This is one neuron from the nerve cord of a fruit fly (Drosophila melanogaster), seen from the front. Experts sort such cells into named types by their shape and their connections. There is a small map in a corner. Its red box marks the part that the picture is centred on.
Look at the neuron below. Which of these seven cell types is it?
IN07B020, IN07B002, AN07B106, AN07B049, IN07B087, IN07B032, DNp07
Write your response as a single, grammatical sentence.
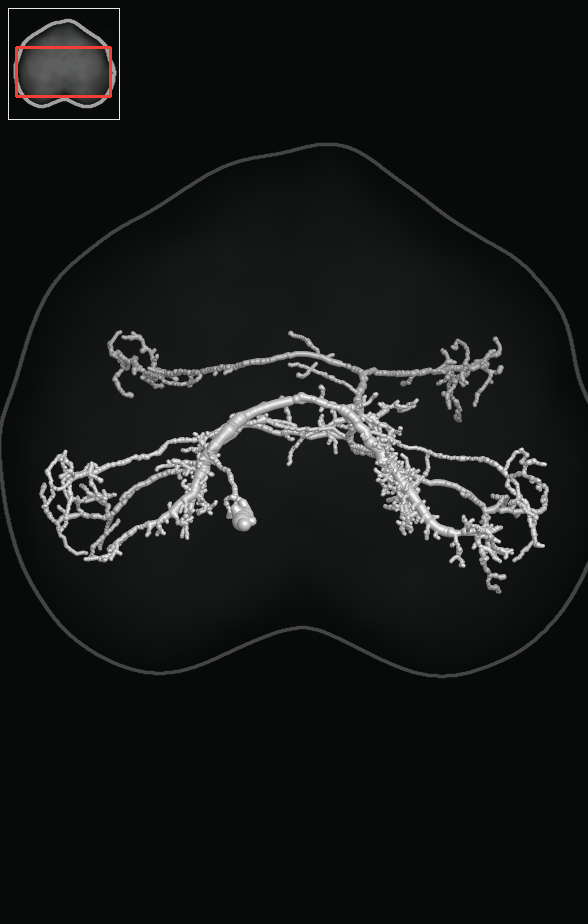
Classified by cell type, this neuron is IN07B002.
